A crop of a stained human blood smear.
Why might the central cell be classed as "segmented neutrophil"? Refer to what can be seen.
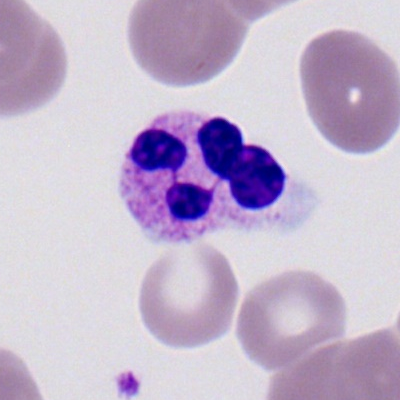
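Segmented neutrophil: nuclear lobes dark purple, chromatin dense and clumped. Cytoplasm plentiful and pale pink.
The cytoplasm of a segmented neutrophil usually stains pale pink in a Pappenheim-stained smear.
Fine pink-violet granules scattered evenly through the cytoplasm.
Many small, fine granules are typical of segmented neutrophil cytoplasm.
Outline roughly round, with a faint pale extension on the right side.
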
